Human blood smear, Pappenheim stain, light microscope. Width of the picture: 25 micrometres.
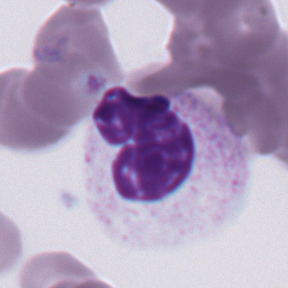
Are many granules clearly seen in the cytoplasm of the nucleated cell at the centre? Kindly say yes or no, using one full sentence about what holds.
Yes, there are many visible granules in its cytoplasm.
